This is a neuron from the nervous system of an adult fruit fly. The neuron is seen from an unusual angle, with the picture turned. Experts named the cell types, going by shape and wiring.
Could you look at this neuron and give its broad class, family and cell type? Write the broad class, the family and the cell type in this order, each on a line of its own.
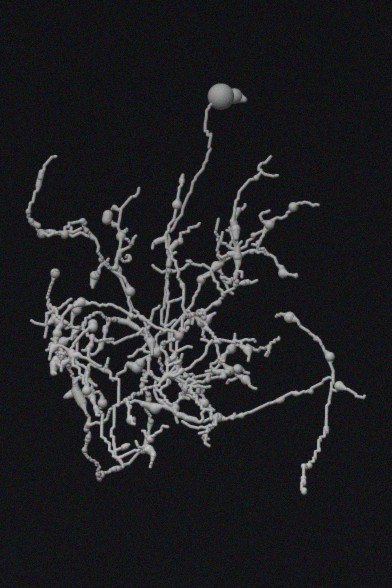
nerve-cord intrinsic neuron
hemilineage 01B
IN01B033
